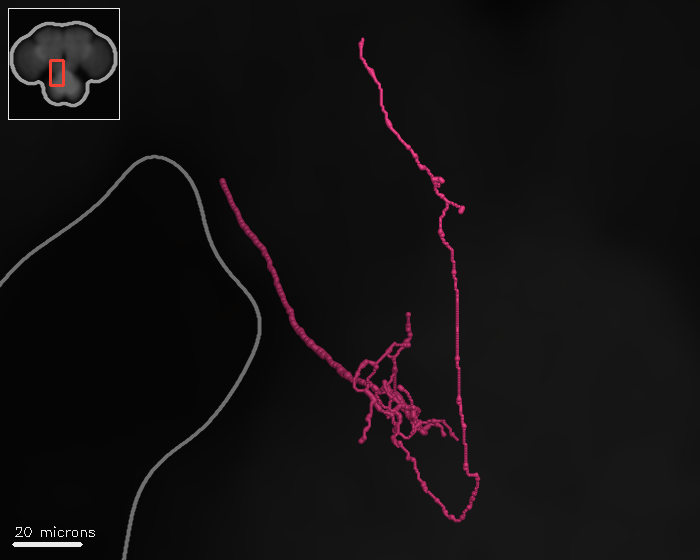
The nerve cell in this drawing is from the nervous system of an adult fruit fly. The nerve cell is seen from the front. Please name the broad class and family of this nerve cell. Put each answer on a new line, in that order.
sensory neuron ascending to the brain
class mechanosensory proprioceptive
